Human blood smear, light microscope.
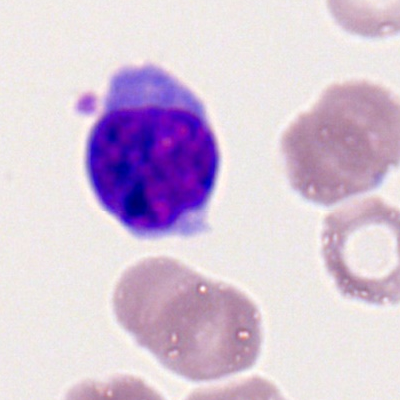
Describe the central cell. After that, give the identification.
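Chromatin first: coarse, and clumped into darker patches. Next, the amount of cytoplasm: scant, with the nucleus filling most of the cell. Its colour is pale blue. As for where it lies, the cytoplasm is widest as a cap above the nucleus. Conclusion: a lymphocyte.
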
